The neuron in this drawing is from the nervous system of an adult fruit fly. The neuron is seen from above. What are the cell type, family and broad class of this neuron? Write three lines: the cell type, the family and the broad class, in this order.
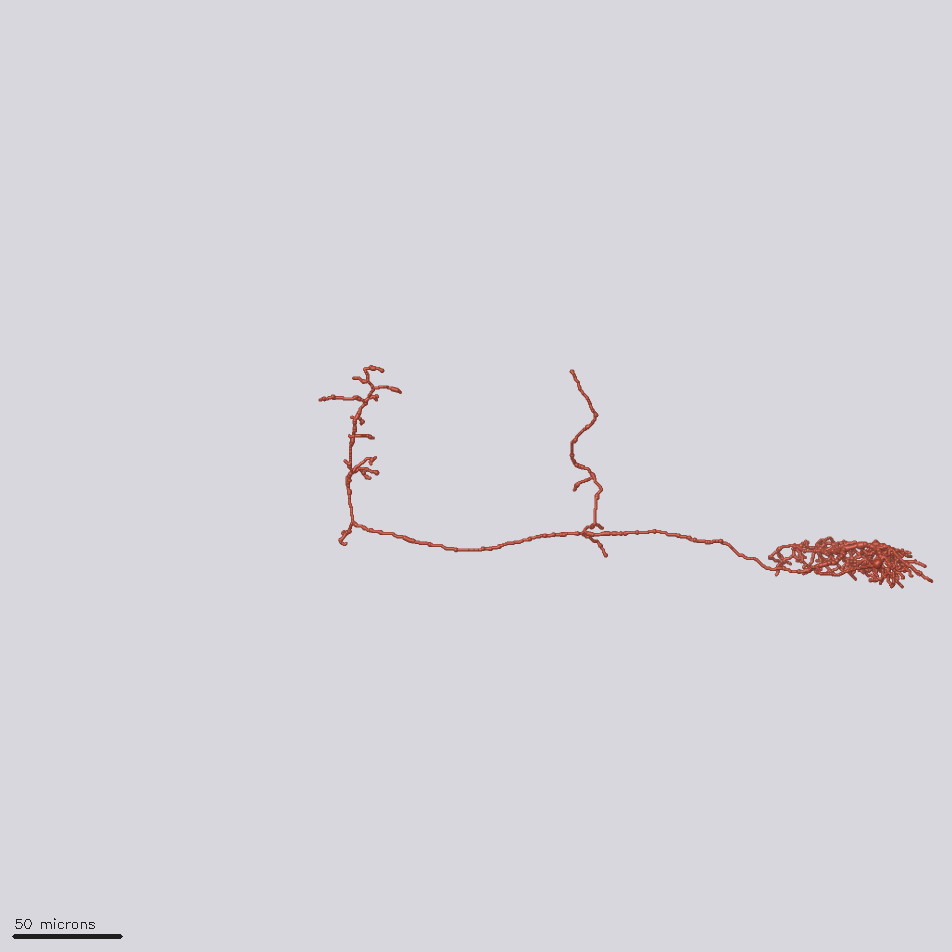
LC19
hemilineage VPNp1_lateral
visual projection neuron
